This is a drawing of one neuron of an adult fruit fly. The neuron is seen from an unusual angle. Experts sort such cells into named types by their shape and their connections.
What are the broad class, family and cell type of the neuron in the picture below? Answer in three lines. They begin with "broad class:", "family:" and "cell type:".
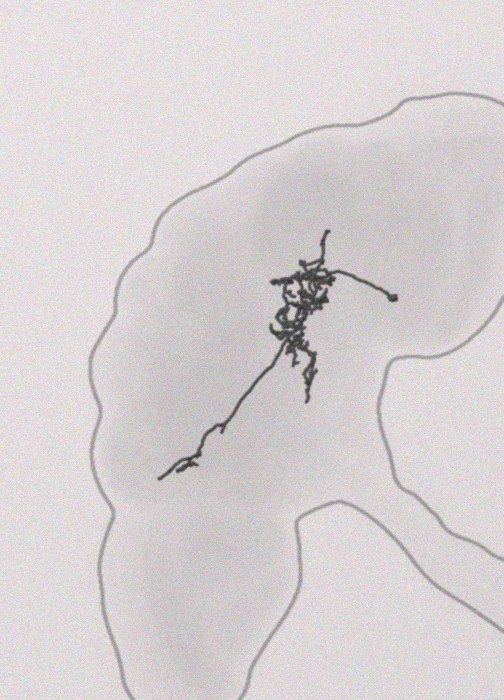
broad class: central-brain intrinsic neuron
family: hemilineage VLPl&p2_posterior
cell type: CB1908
